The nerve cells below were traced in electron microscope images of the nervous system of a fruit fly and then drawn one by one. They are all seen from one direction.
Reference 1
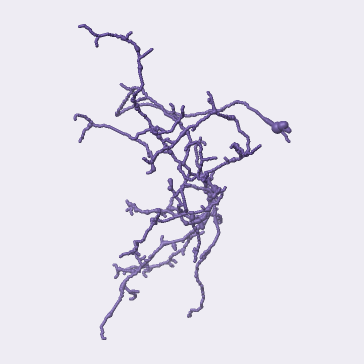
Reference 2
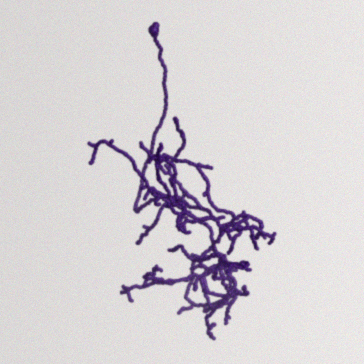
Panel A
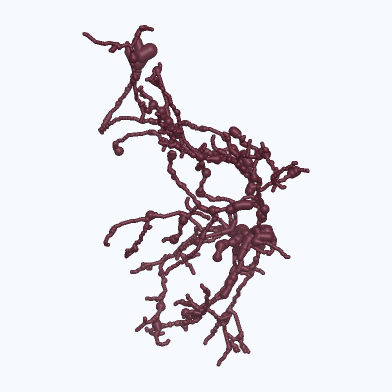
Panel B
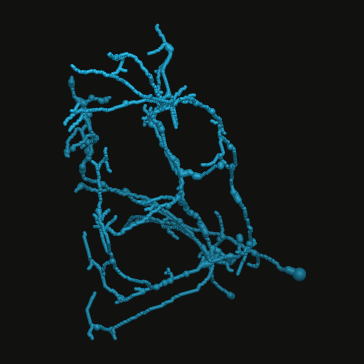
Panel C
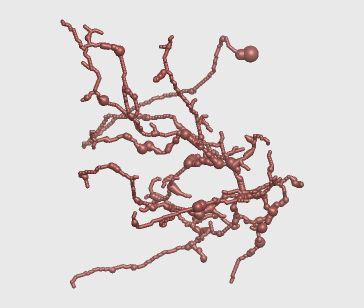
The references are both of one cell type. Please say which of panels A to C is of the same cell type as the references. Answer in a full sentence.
The nerve cell in panel A is of the same cell type.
